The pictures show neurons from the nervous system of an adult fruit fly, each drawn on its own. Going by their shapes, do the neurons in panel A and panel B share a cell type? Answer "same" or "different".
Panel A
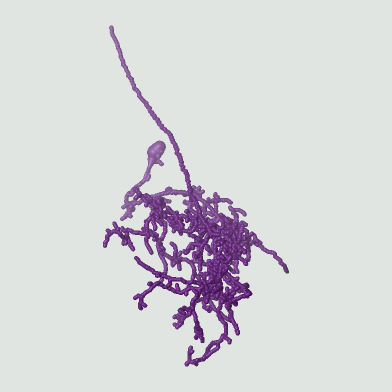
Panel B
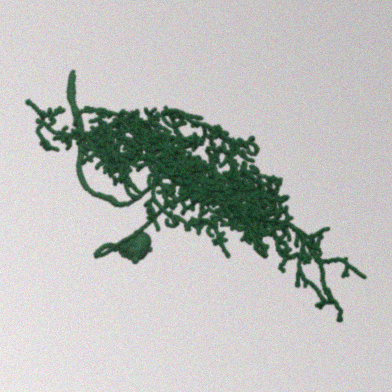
different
